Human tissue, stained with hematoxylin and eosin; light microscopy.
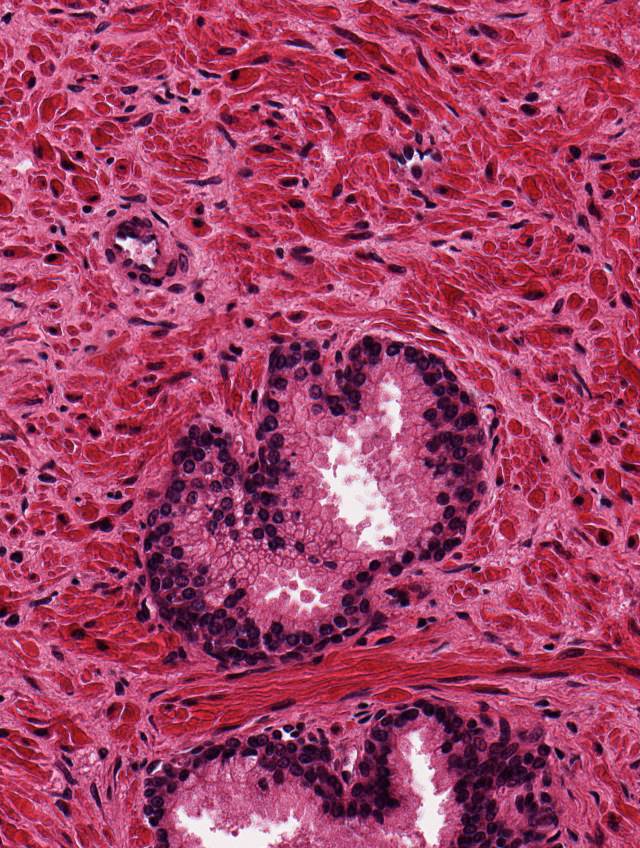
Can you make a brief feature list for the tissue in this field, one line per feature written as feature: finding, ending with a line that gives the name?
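Glands: one large in the centre, part of a second at the bottom edge
Stroma: dense, surrounding both glands
Lining: tall columnar cells with pale, finely clear cytoplasm
Nuclei: dark, round, crowded along each gland's outer edge, away from the lumen
Fibre band: runs horizontally between the central and lower glands
Name: prostate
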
